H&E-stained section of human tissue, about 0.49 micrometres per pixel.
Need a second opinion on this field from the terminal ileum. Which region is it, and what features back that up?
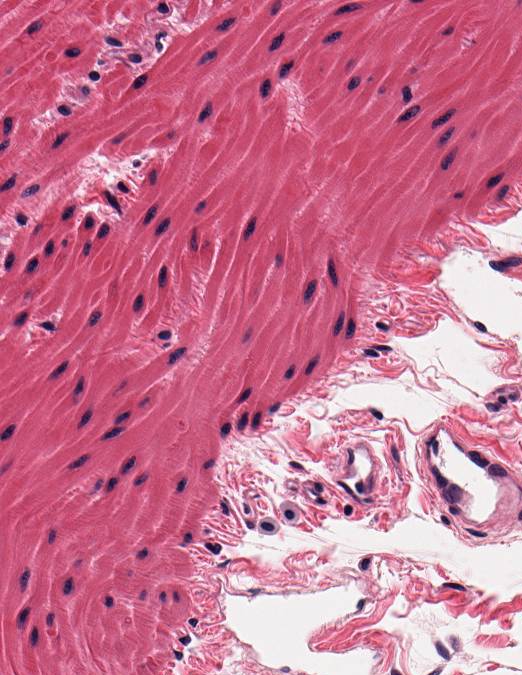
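Smooth muscle fills most of this field, dense in the left and upper part, with loose connective tissue at the lower right. Its nuclei are elongated and cigar-shaped with blunt ends, lying parallel to the fibres, and its cytoplasm is uniformly pink without cross-striations.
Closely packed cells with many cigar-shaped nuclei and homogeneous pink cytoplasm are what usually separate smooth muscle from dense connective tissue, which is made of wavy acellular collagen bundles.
No epithelium appears anywhere in the field.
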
